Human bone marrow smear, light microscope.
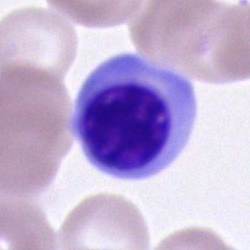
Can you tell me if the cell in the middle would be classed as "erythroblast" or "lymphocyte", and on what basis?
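This cell is an erythroblast, not a lymphocyte. The chromatin weighs toward erythroblast: it is dark purple and densely clumped.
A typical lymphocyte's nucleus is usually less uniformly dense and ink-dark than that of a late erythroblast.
The nucleus sits off-centre toward the left side of the cell, and the cytoplasm is blue, with no granules seen.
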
